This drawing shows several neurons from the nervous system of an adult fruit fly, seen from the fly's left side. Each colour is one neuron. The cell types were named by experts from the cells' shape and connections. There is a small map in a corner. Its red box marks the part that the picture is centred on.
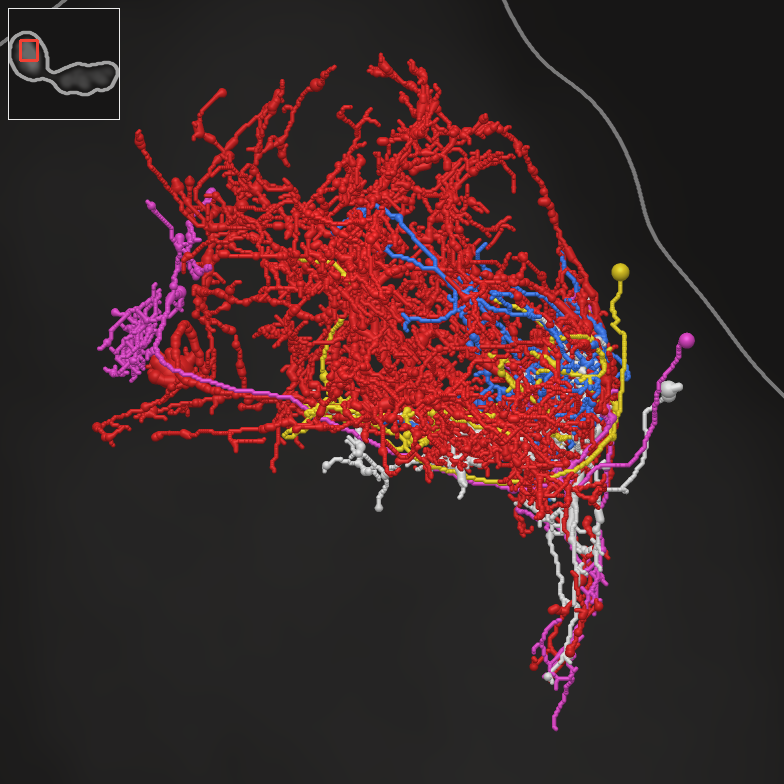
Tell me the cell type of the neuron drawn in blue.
PLP119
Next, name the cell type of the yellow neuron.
PLP174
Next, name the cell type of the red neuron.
CL063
